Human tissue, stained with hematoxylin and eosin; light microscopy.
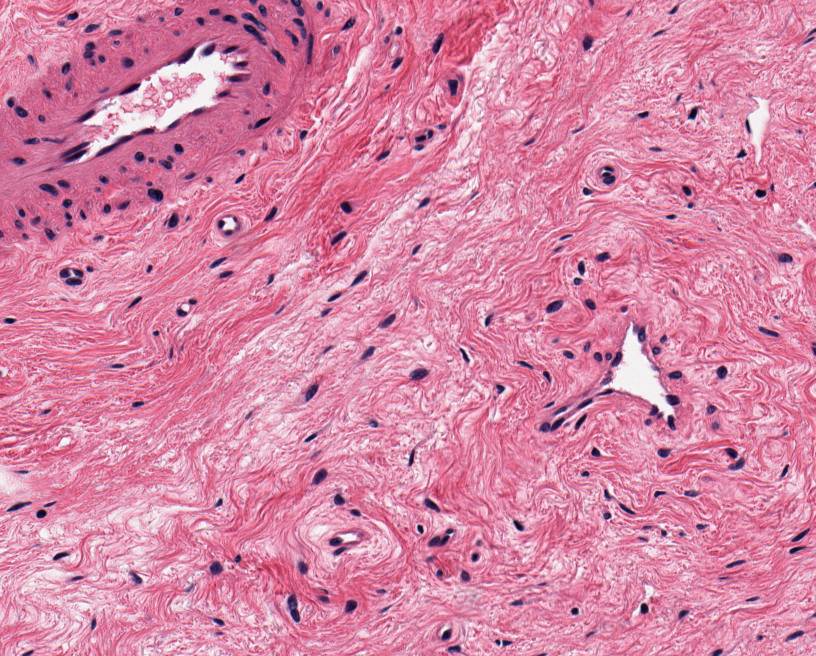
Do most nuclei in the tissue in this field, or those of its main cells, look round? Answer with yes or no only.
No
